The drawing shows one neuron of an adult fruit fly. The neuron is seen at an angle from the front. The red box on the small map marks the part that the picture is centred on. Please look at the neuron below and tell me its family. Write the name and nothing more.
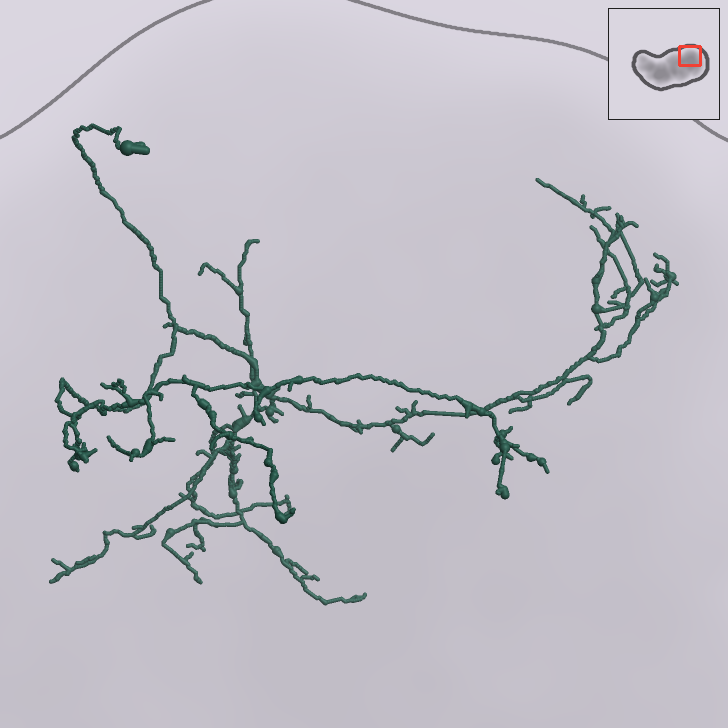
hemilineage SMPpd1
